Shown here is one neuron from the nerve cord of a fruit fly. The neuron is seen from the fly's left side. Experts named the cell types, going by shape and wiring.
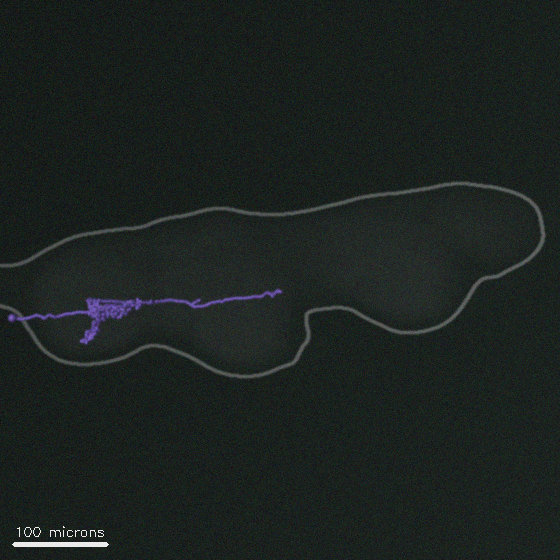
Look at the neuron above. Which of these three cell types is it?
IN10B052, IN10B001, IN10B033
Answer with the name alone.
IN10B033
